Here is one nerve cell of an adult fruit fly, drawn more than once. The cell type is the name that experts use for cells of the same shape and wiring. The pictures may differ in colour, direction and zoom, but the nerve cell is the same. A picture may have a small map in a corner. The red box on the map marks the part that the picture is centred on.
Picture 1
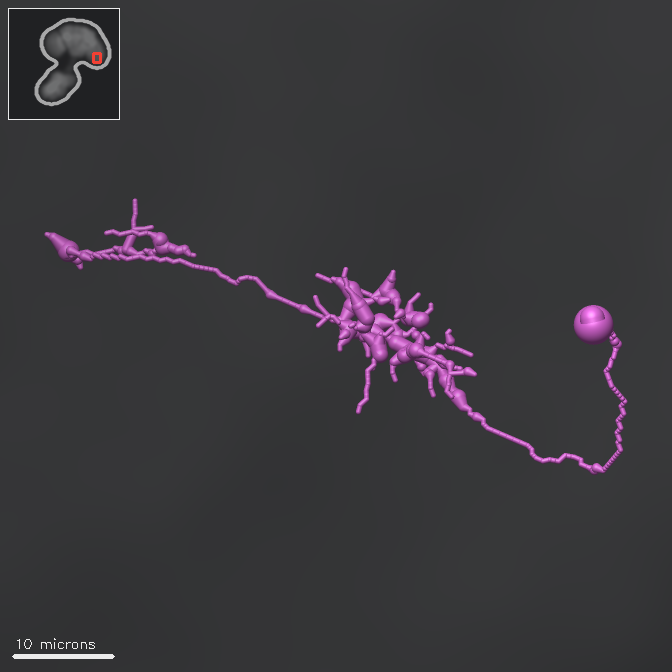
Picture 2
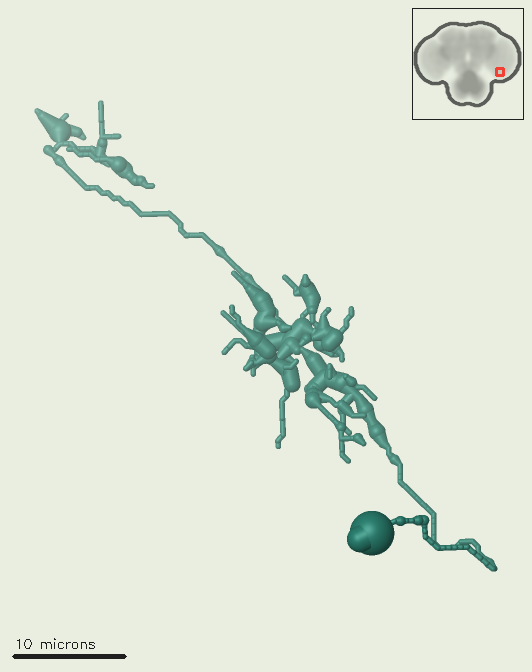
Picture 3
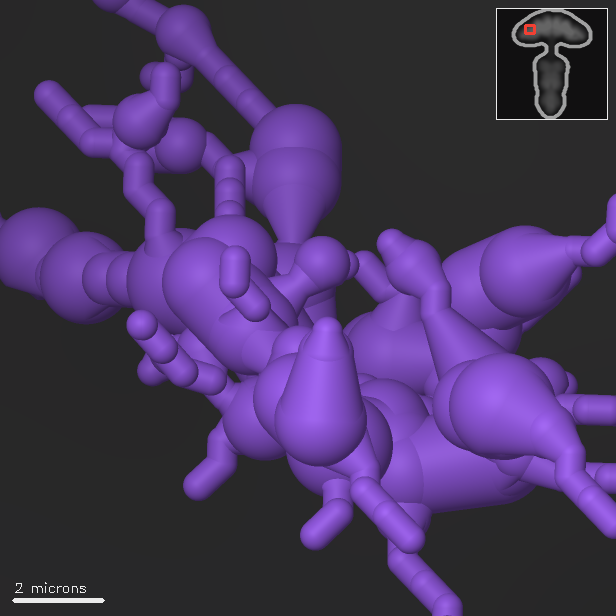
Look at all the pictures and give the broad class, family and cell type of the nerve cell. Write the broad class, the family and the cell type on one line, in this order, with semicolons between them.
optic-lobe intrinsic neuron; Mi; Mi9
